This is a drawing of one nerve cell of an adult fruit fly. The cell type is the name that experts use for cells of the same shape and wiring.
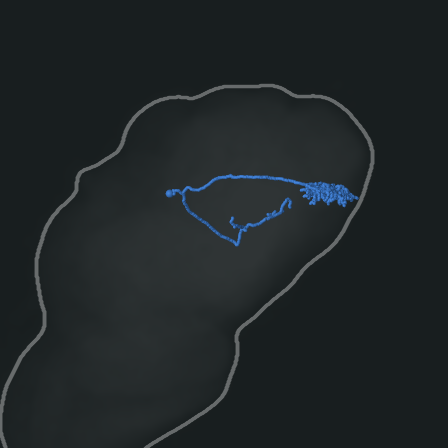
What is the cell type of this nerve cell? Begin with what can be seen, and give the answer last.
The cell body is in the middle of the picture. As drawn here it is more than twice as wide as it is tall. It is an optic-lobe intrinsic neuron. The cell type is MeLo7.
